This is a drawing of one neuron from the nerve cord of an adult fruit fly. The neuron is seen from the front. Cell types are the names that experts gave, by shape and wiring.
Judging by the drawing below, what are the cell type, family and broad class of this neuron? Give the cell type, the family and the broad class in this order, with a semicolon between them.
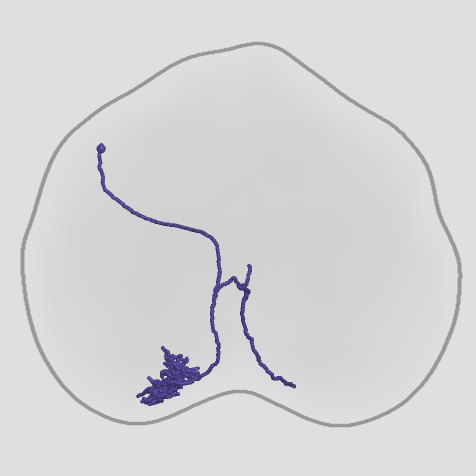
IN23B081; hemilineage 23B; nerve-cord intrinsic neuron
